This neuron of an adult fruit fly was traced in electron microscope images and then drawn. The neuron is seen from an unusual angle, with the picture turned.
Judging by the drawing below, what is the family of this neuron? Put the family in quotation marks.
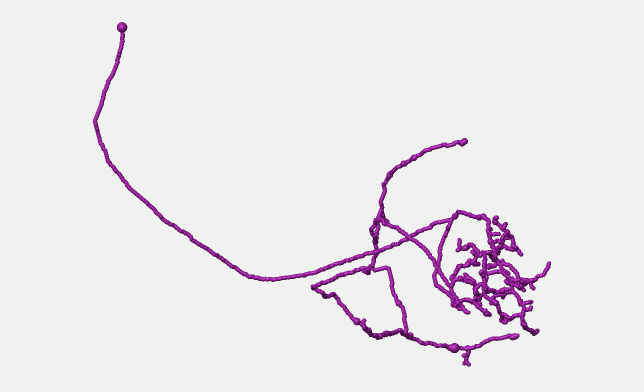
"hemilineage WEDd1"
